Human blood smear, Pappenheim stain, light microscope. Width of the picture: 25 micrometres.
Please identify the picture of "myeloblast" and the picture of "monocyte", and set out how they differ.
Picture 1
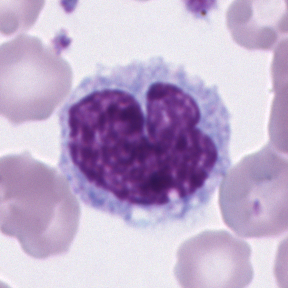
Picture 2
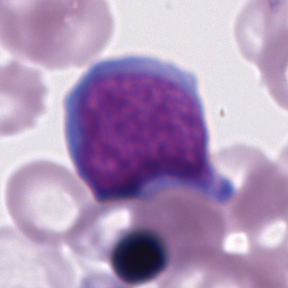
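Monocyte in picture 1, myeloblast in picture 2. Monocyte about 15 micrometres across, nucleus about 14 by 11 micrometres. Nucleus fills about 60% of cell area in the monocyte, about 70% in the myeloblast. Monocyte nucleus cut from the top by a deep notch into a bean-like shape.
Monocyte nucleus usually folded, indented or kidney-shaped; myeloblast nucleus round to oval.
No nucleolus seen in the monocyte.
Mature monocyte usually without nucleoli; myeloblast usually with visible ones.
Cytoplasm: pale grey-blue in the monocyte; blue and only a narrow rim in the myeloblast.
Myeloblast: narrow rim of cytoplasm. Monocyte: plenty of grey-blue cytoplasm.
Granules: only fine, dust-like ones in the monocyte; none visible in the myeloblast.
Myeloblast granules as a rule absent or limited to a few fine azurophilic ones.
No vacuoles in the myeloblast. Outline: monocyte border slightly irregular and fuzzy; myeloblast irregular, short pointed cytoplasmic projection at lower right. Small purple platelet fragments above and left of the monocyte.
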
